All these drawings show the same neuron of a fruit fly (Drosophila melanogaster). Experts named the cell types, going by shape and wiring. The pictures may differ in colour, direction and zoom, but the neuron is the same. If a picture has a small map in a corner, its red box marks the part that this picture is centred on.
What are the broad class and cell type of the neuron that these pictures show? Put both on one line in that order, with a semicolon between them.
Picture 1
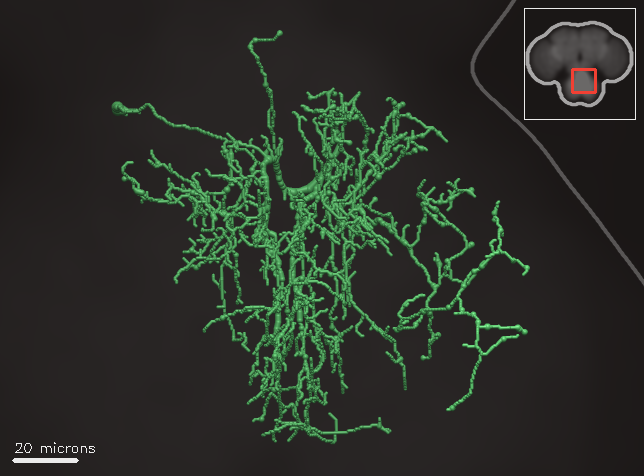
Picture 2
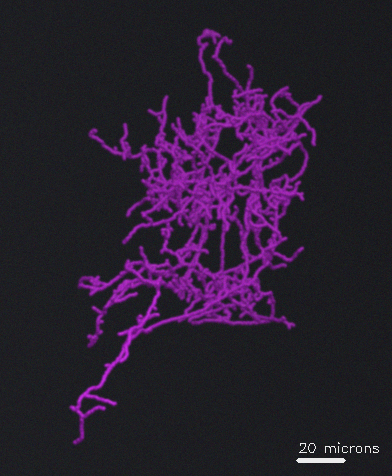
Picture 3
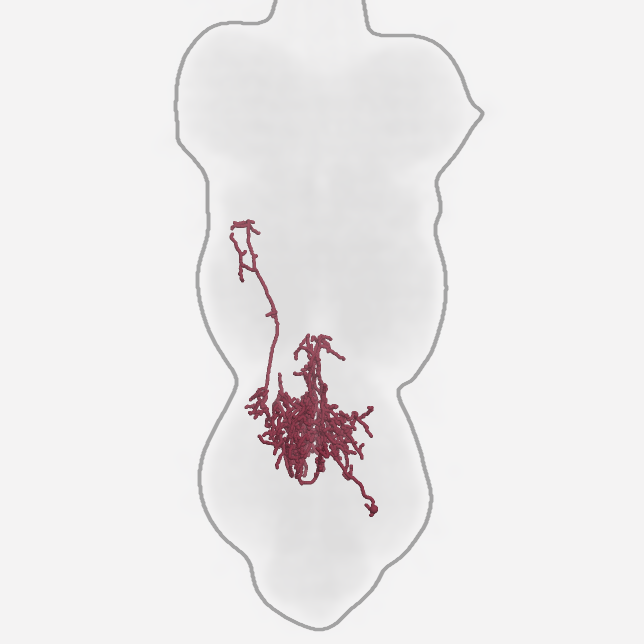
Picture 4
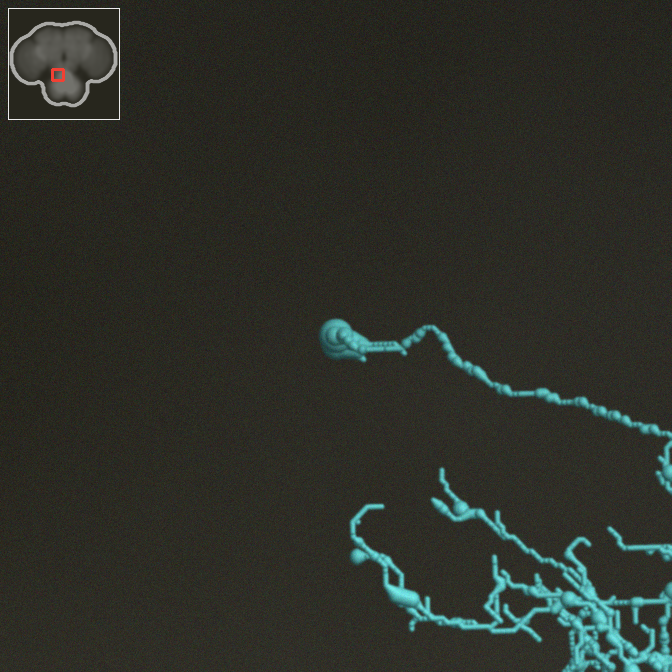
nerve-cord intrinsic neuron; INXXX129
